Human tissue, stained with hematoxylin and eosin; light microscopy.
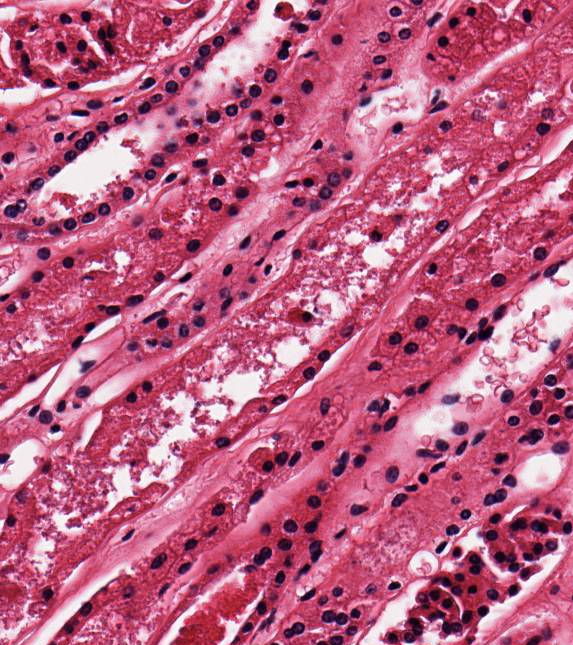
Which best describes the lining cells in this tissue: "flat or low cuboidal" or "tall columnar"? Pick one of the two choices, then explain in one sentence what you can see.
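Flat or low cuboidal. The tubules are lined by a single layer of cuboidal epithelial cells.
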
